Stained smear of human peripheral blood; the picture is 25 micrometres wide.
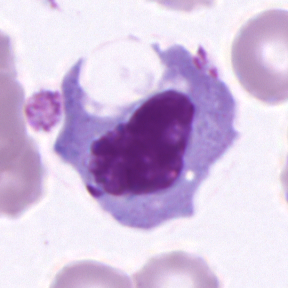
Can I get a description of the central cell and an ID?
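Its outline is irregular and angular rather than round. The chromatin is dense, dark purple and coarsely clumped, in a nucleus of about 11 by 8 micrometres. Above that nucleus, toward the upper left, sits a single large clear round vacuole, while the cytoplasm shows no coarse granules. This is a plasma cell.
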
